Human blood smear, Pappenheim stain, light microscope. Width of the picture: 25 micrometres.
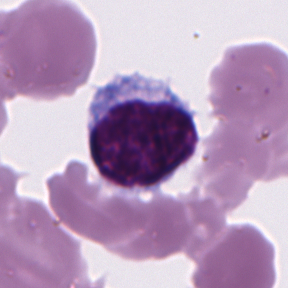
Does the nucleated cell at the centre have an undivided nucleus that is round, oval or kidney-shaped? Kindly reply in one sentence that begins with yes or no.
Yes, in this cell the nucleus forms one compact round, oval or kidney-shaped piece.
